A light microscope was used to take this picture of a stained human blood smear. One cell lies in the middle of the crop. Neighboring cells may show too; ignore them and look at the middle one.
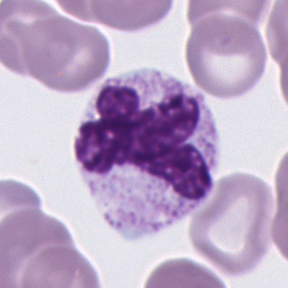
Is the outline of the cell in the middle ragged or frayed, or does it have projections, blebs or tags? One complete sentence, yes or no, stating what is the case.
No, there are no projections, blebs or tags; the cell's outline is smooth.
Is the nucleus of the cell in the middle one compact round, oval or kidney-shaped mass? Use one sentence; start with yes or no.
No, into separate lobes the nucleus of the cell is divided.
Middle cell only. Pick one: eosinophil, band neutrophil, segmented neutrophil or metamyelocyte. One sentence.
Classification of the middle cell gives a segmented neutrophil.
